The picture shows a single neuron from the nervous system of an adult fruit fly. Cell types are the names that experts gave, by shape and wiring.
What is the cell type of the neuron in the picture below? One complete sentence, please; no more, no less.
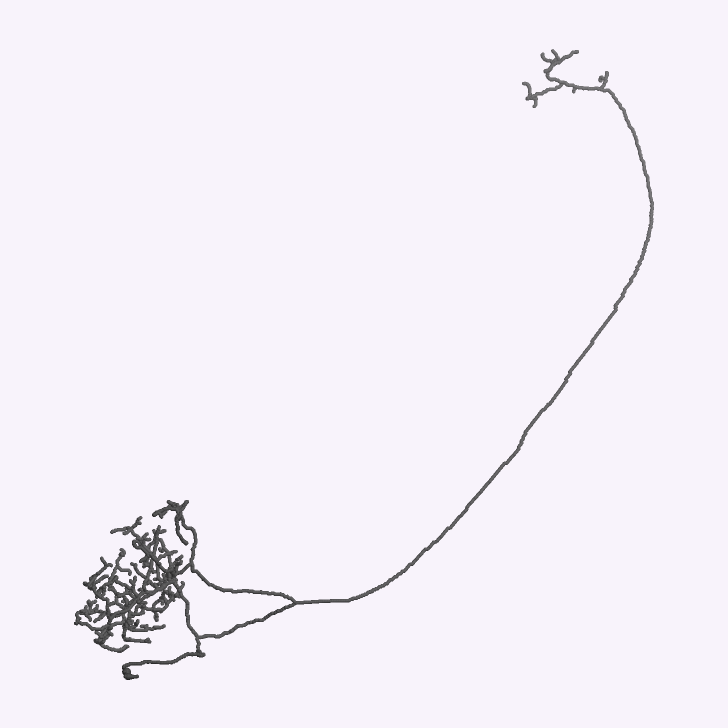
The cell type that this neuron has is AVLP265.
